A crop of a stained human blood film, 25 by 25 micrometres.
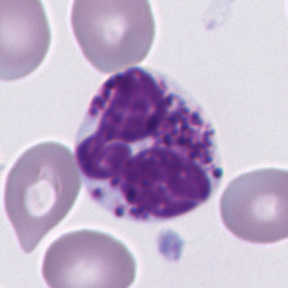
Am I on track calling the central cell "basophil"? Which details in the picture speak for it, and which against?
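The name basophil holds for this cell.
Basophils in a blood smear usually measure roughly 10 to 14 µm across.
Item one: at about 13 micrometres across, this cell falls inside that range, which speaks for basophil.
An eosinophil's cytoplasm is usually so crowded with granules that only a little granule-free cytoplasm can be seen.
Item two: here the granules are most crowded on the right side, and pale, nearly colourless cytoplasm shows between them, which sits less well with eosinophil. Remaining observations: the granules are dark purple, coarse and individually distinguishable, and the nuclear chromatin stains deep purple with no nucleoli visible.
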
